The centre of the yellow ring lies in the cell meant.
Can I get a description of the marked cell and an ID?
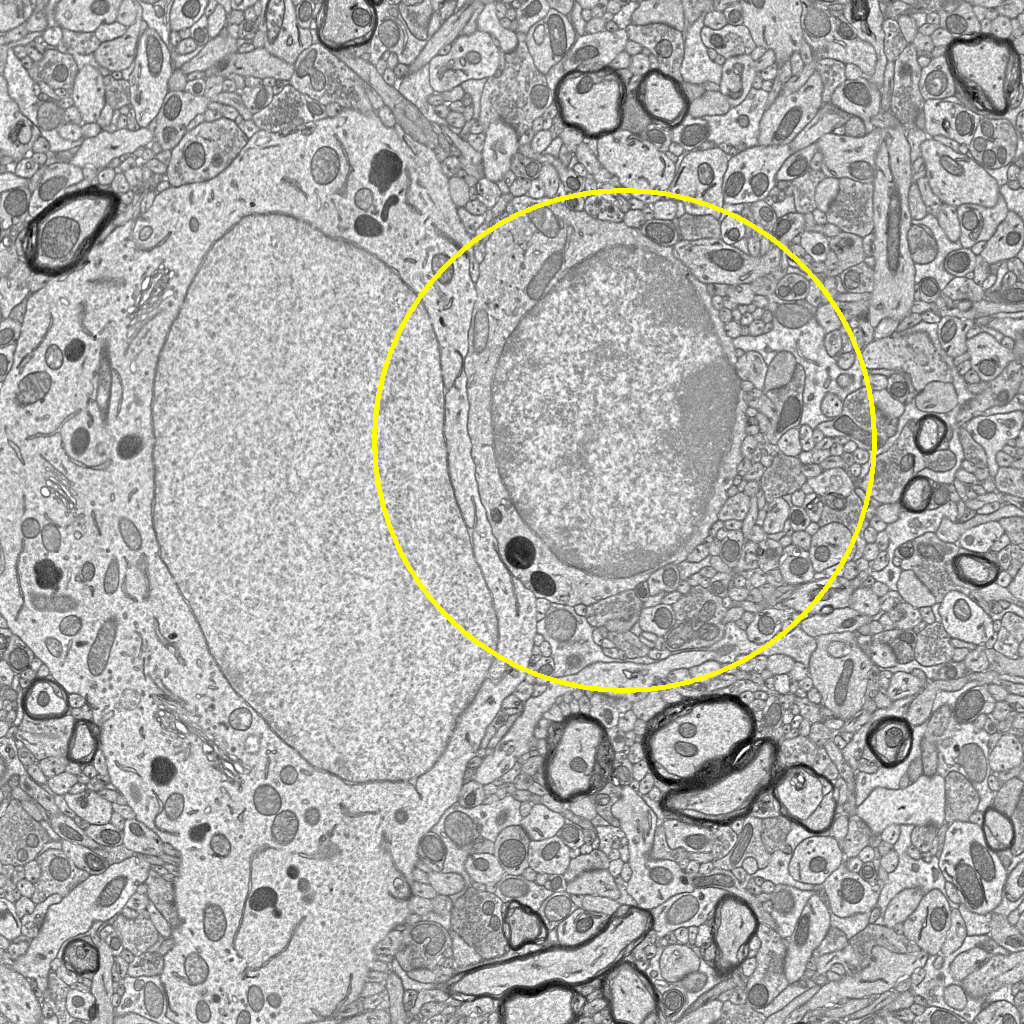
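First, the nucleus: a whole oval, taller than it is wide, lying entirely within the picture. Second, the envelope: smooth all round, no deep infoldings. Third, the chromatin: mostly mottled, darker clumps scattered among paler areas. Fourth, the cytoplasm: two very dark rounded bodies just below and left of the nucleus. The marked cell is an oligodendrocyte.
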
